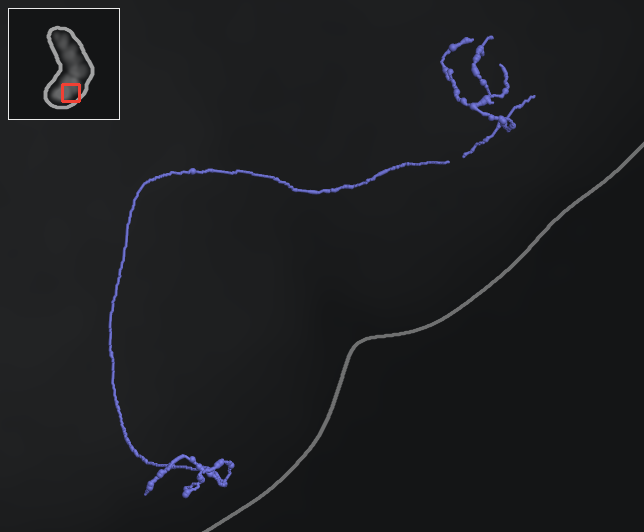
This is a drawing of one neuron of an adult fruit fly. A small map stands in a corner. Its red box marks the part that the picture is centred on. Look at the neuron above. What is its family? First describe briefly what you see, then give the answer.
The drawing shows no cell body. There are a dozen or fewer branch ends. Its broad class is sensory neuron entering the brain. The name of its family is class olfactory.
